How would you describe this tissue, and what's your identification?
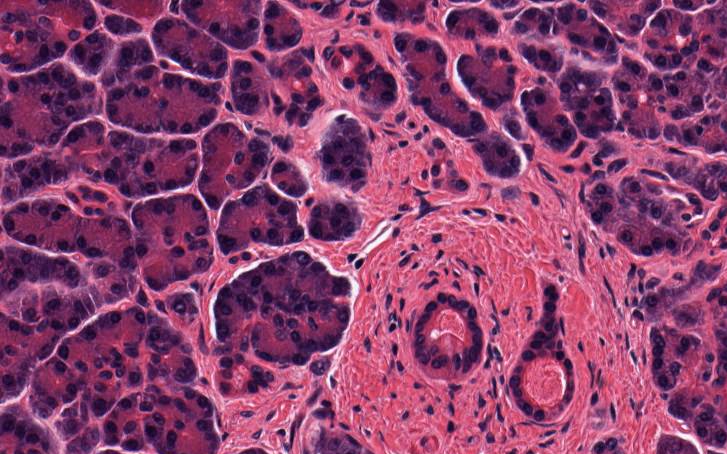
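You've got closely packed acini filling the left and upper parts, and a patch of fibrous connective tissue at lower right. Acinar cells: round, darkly stained nuclei in purple cytoplasm. Two small ducts sit in that fibrous patch, each lined by a single layer of cuboidal cells. It's pancreas.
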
